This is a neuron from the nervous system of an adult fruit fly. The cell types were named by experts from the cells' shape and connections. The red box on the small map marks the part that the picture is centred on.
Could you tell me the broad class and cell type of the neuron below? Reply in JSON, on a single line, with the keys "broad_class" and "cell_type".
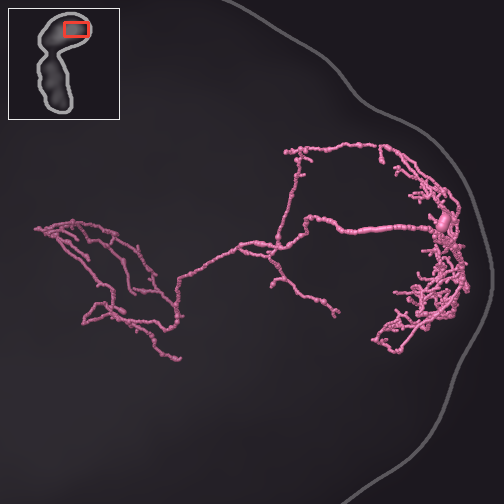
{"broad_class": "central-brain intrinsic neuron", "cell_type": "SLP465"}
